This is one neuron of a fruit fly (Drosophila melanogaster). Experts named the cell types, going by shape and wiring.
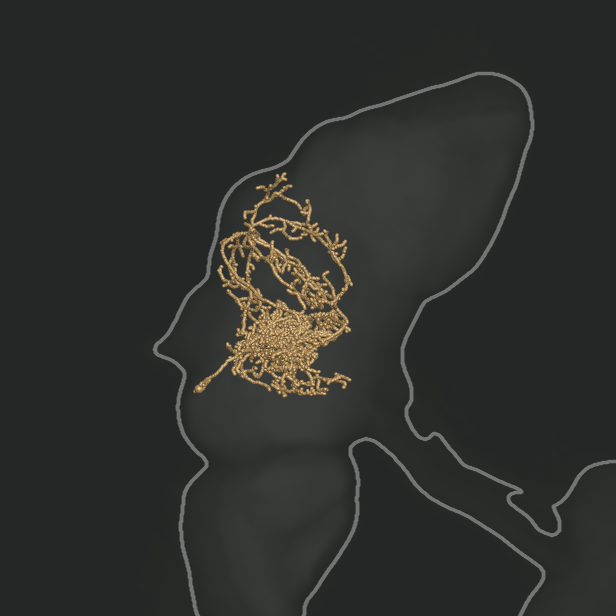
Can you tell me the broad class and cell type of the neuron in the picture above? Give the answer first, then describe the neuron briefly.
This is a central-brain intrinsic neuron. Its cell type is VES092. It is in the brain and does not reach the nerve cord. In this view it is taller than it is wide.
